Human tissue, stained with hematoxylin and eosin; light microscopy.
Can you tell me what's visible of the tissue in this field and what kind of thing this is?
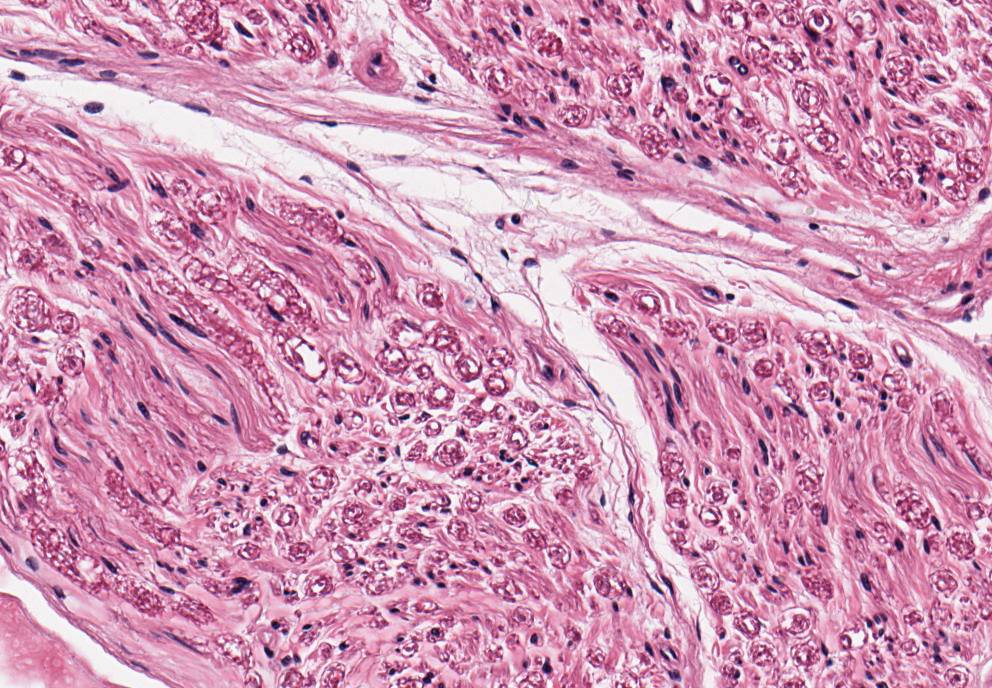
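First, the field divides into three large bundles of fibres separated by pale bands of loose tissue. Second, the fibres run in wavy streams, cut lengthwise in some parts and across in others. Third, dark, slender, elongated nuclei lie scattered among them, in line with the fibres. Fourth, a thin layer of flattened cells with elongated nuclei runs along each bundle's margin. Last, the name: tibial nerve.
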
